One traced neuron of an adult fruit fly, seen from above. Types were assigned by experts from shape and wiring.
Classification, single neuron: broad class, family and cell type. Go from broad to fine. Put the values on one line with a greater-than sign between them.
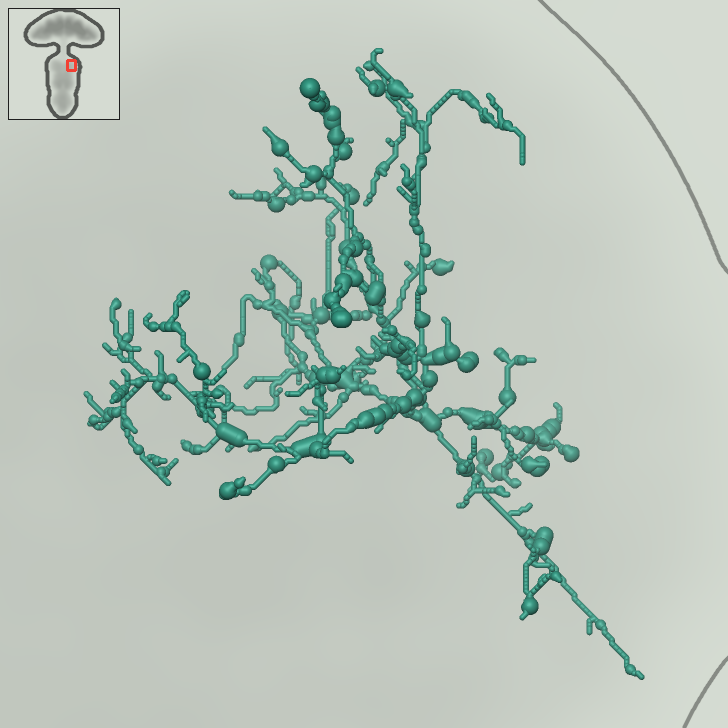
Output: nerve-cord intrinsic neuron > hemilineage 20A.22A > IN20A.22A041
